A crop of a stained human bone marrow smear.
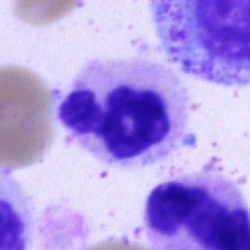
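Segmented neutrophil in a stained bone marrow smear: the nucleus is split into two main lobes, the left smaller than the right, and the right lobe has a pale central hole that gives it a ring-like look. A moderate rim of pale lilac cytoplasm without coarse dark granules surrounds the nucleus.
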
